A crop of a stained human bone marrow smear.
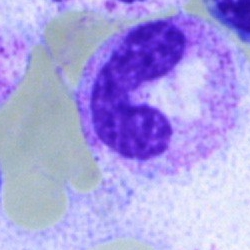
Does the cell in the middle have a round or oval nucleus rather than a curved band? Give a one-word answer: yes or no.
No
